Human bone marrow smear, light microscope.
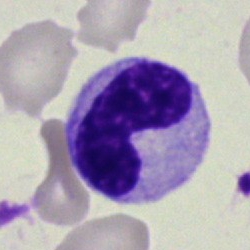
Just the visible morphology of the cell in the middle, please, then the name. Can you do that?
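Look first at the outline: round and smooth. The nucleus is kidney-shaped, with a deep notch that opens to the right, and it fills the upper and left part of the cell. No nucleoli are visible. This is a band neutrophil.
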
